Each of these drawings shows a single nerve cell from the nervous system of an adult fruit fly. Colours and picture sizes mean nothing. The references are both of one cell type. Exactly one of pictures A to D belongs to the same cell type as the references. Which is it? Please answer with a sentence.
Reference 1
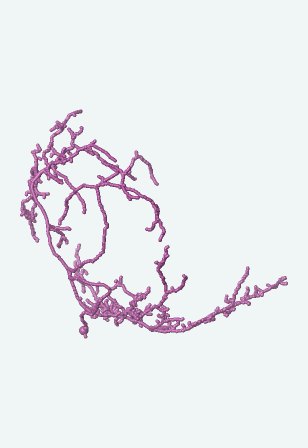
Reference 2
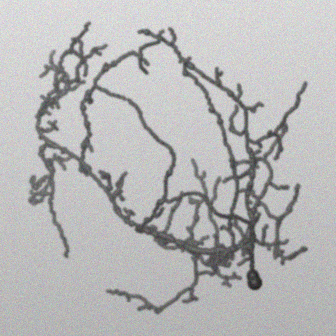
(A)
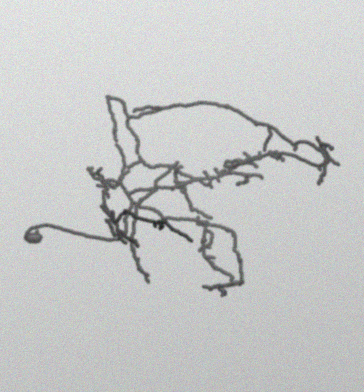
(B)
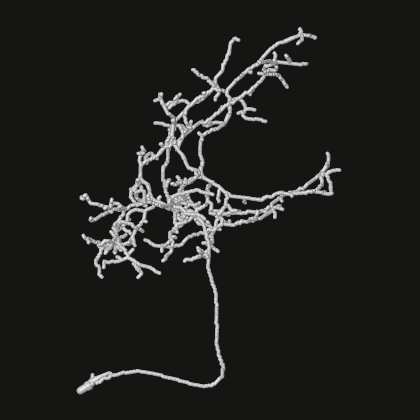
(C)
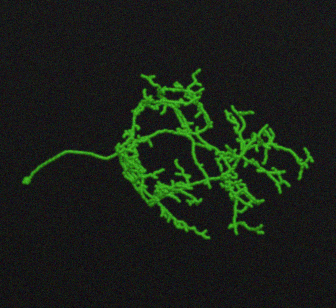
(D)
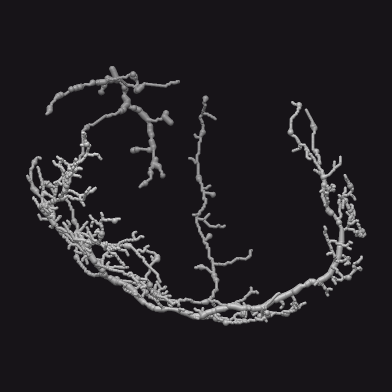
Picture C is of the same cell type.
